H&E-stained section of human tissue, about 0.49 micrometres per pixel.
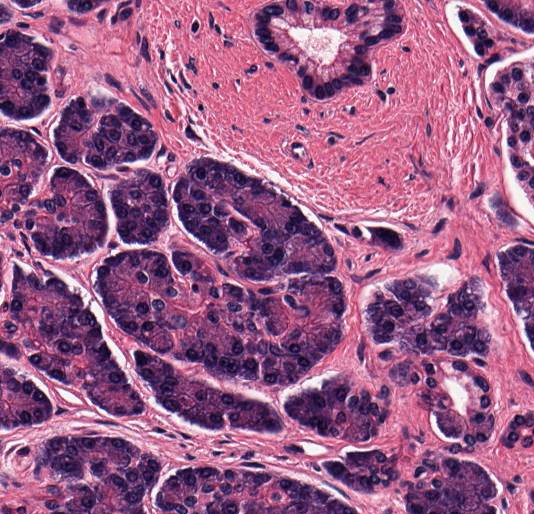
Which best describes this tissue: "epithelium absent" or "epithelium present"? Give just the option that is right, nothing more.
Epithelium present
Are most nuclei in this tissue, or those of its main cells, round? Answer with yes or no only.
Yes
